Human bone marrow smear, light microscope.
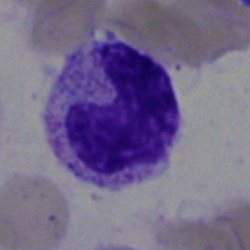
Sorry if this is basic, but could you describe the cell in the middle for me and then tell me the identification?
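Its outline is roughly round, and the edge is smooth. Look at the nucleus: there's a clear indentation on its upper-left side. It sits toward the right, so the cytoplasm forms a wider band on the left. Chromatin's dark purple and coarsely clumped. That's a band neutrophil.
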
